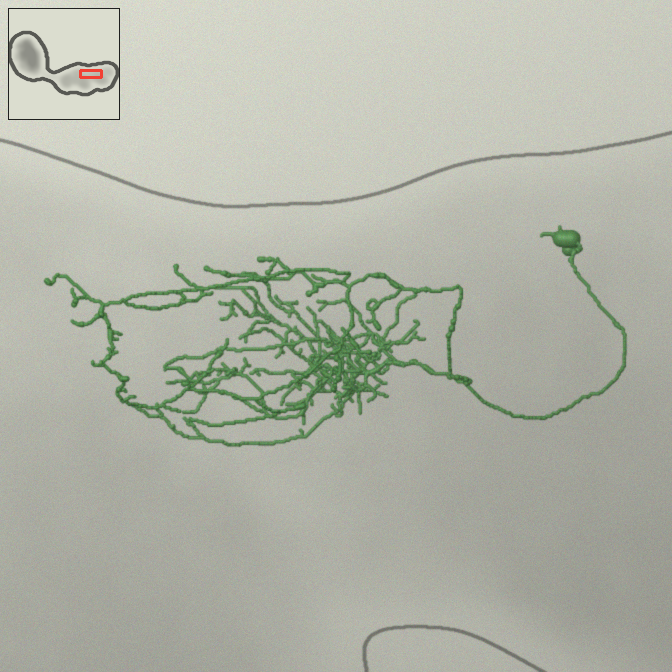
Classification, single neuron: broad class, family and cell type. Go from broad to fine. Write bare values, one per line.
nerve-cord intrinsic neuron
hemilineage 19B
IN19B053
